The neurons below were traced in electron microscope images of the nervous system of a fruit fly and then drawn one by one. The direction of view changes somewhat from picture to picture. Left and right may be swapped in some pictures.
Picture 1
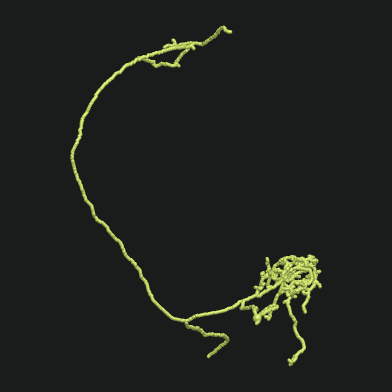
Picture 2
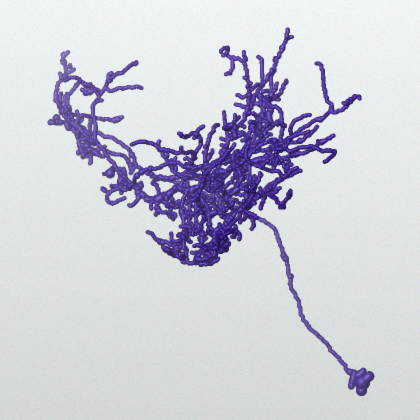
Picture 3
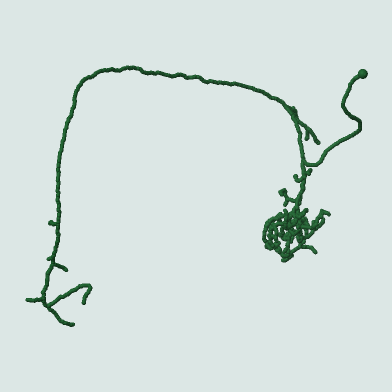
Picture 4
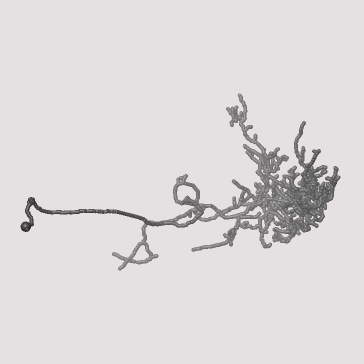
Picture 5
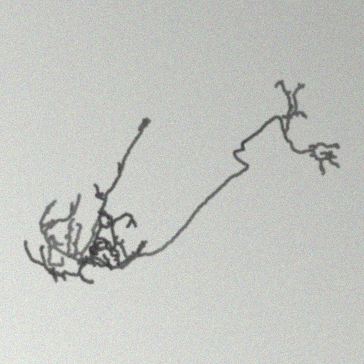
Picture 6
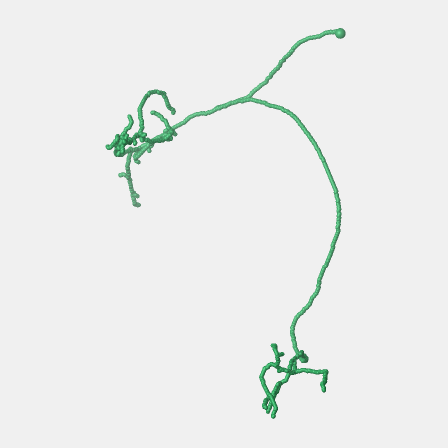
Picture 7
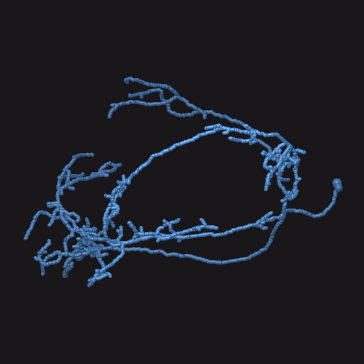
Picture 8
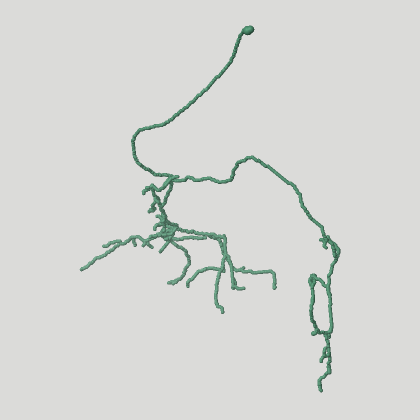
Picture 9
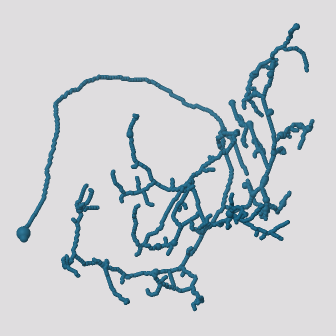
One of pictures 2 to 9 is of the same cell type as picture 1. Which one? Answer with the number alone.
3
